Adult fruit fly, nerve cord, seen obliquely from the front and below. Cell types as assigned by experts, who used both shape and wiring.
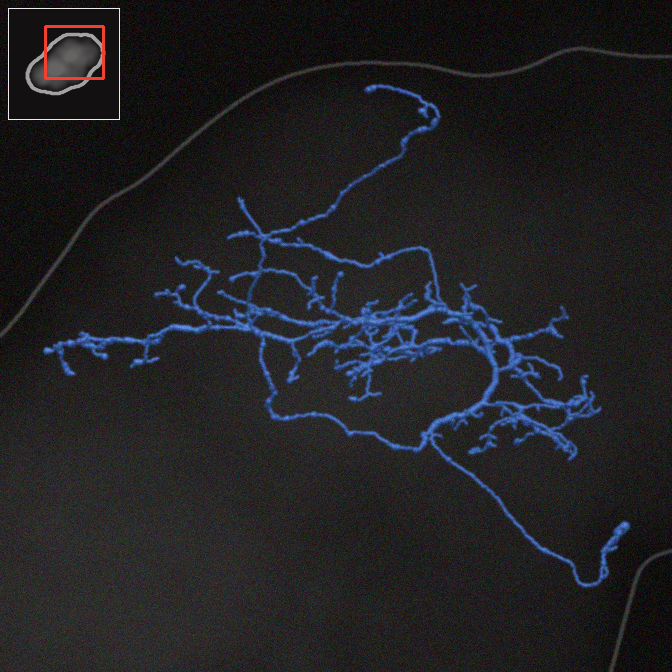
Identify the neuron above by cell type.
IN08B035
